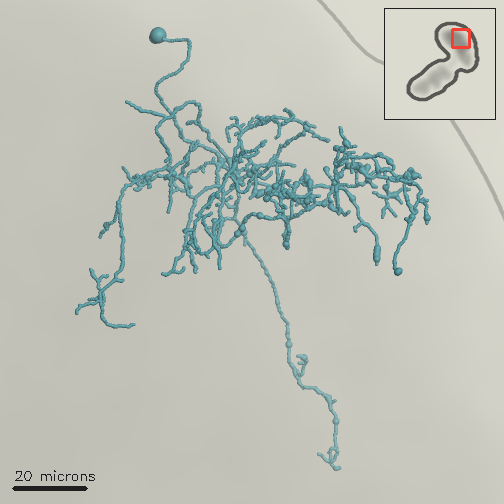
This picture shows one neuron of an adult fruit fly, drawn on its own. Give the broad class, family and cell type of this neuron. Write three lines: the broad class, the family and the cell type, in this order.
central-brain intrinsic neuron
hemilineage SMPad3
SMP123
